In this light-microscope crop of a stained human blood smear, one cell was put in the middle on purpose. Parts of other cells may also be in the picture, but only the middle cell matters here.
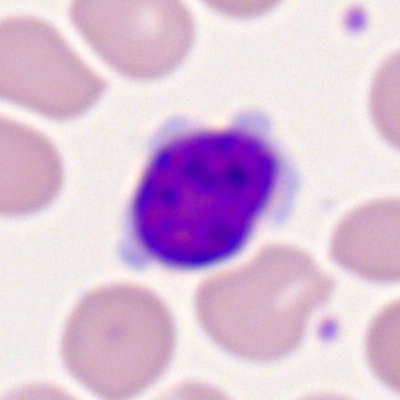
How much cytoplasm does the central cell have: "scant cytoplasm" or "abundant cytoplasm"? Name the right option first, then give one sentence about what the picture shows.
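Scant cytoplasm. The nucleus fills almost the whole cell, leaving only a scant rim of cytoplasm.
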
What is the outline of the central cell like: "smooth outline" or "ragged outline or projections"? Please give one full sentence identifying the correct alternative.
The border of the cell is ragged or frayed, or shows projections, blebs or tags.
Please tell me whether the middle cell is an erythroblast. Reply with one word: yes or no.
no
